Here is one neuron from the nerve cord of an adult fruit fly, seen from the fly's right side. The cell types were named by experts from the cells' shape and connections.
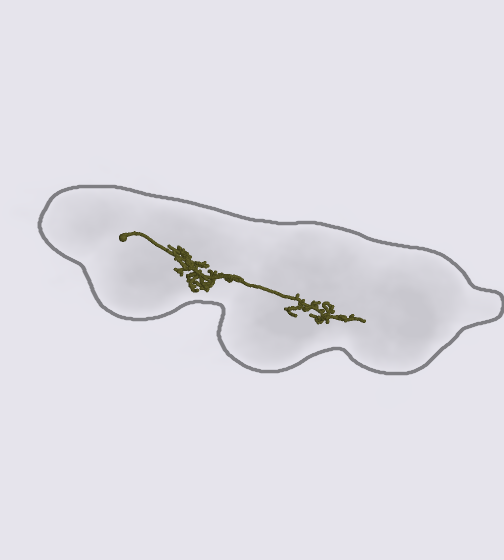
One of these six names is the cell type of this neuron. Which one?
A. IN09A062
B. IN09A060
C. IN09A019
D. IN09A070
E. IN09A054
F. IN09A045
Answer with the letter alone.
C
